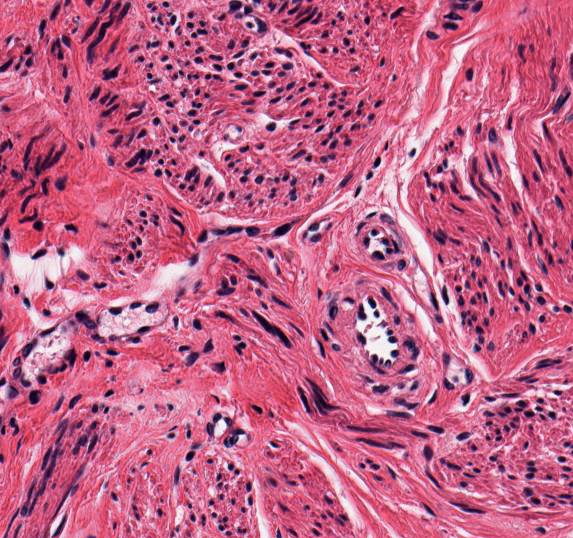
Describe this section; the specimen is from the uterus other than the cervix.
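The field consists of bundles of smooth muscle running in many different directions. Their cytoplasm stains bright pink. Where bundles are cut lengthwise, the nuclei are dark purple, elongated and blunt-ended. At the top centre, one bundle is cut across, so its nuclei appear round rather than elongated.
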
